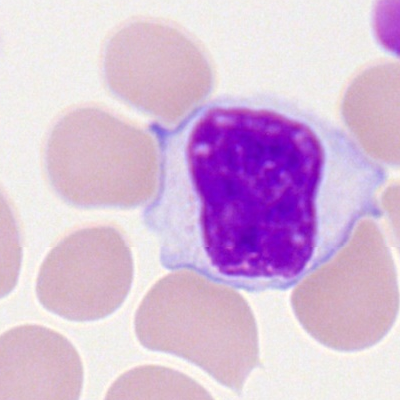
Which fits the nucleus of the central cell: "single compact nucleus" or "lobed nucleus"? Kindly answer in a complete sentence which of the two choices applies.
The nucleus of this cell is one compact round, oval or kidney-shaped mass.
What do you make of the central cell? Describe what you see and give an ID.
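In this cell the chromatin is dark purple and clumped, with small paler patches scattered through it. The cytoplasm is a pale grey-blue, turning a deeper blue along its upper left edge, and contains no coarse granules. The cell is a lymphocyte.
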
